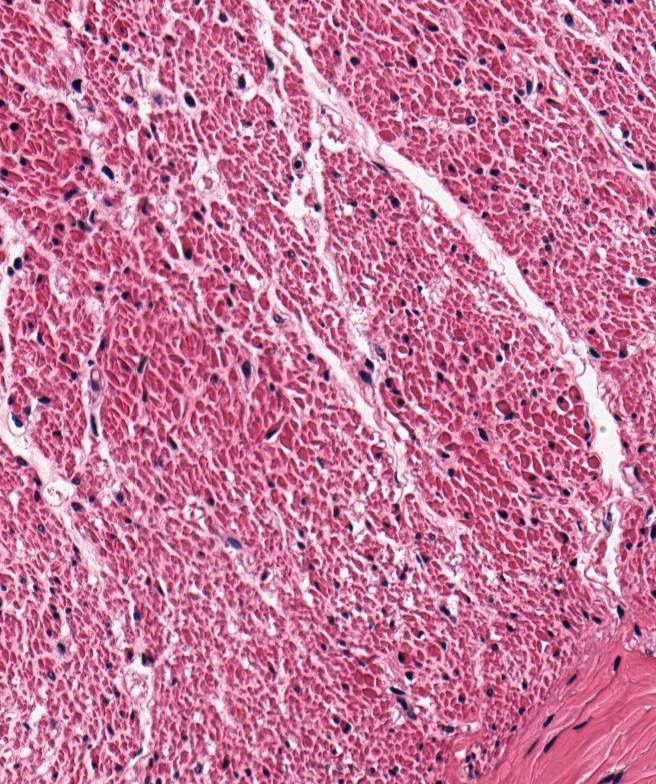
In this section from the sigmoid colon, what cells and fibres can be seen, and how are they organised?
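Small, tightly packed eosinophilic fibre profiles, round to polygonal and cut in cross-section, occupy most of the field. Thin pale strands, running mainly from upper left to lower right, divide them into bundles. A band of denser, evenly pink tissue lies in the bottom right corner, and its elongated nuclei are cut lengthwise. Epithelium, glands and fat cells are absent.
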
